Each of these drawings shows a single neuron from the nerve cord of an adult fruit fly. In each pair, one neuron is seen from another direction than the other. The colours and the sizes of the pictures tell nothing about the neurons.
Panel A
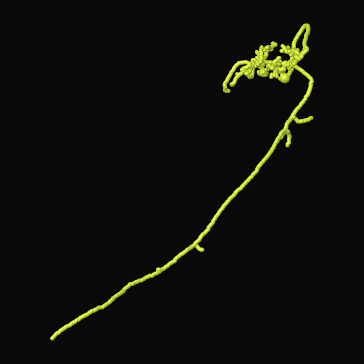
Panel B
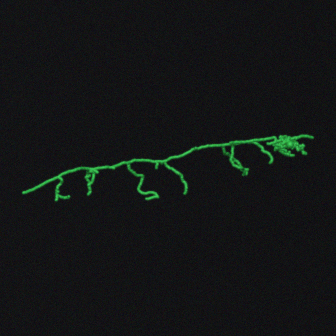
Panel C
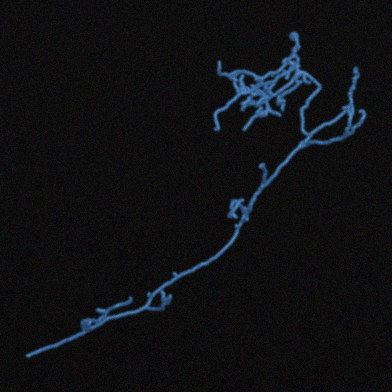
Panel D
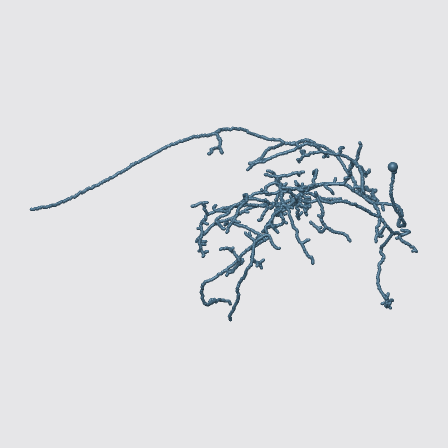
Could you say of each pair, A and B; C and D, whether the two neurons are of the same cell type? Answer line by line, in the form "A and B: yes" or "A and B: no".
A and B: no
C and D: no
